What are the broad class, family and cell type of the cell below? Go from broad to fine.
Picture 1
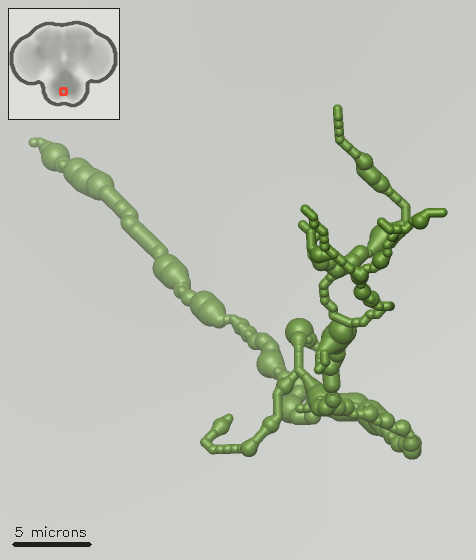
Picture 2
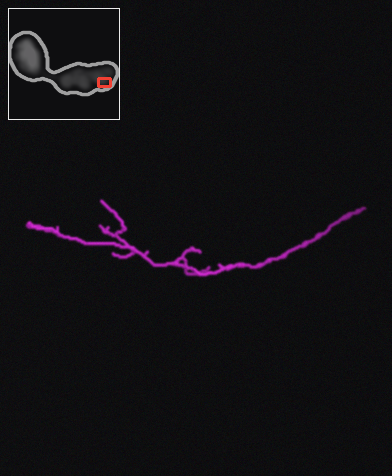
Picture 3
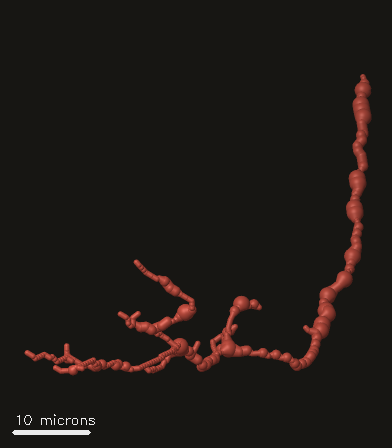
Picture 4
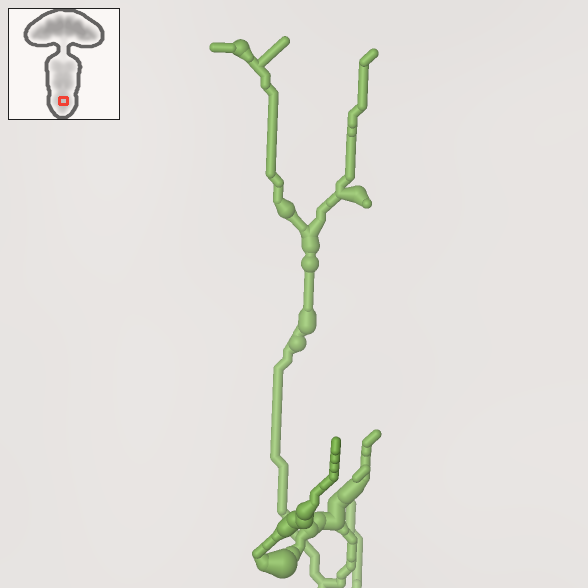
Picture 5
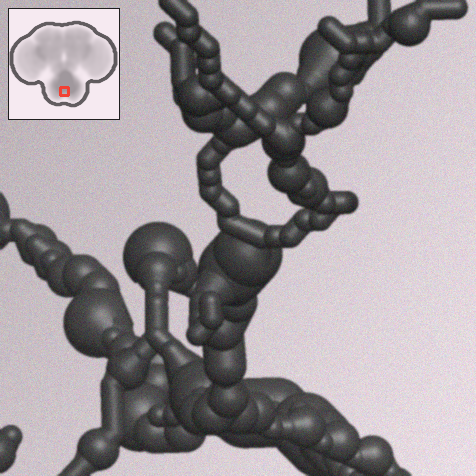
sensory neuron entering the nerve cord; class gustatory; LgLG3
